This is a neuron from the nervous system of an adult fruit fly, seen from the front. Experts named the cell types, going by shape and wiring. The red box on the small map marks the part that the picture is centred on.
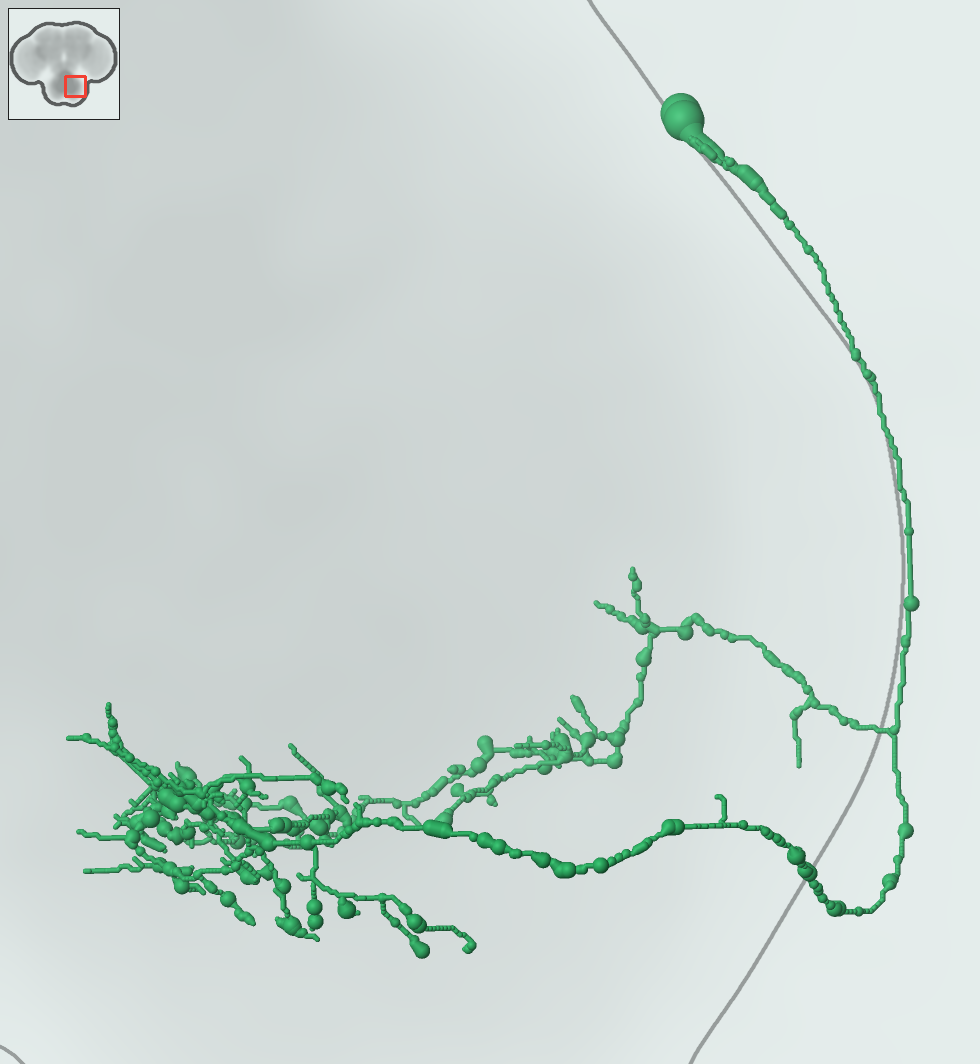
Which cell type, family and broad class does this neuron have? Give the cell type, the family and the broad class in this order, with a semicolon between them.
IN19A082; hemilineage 19A; nerve-cord intrinsic neuron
